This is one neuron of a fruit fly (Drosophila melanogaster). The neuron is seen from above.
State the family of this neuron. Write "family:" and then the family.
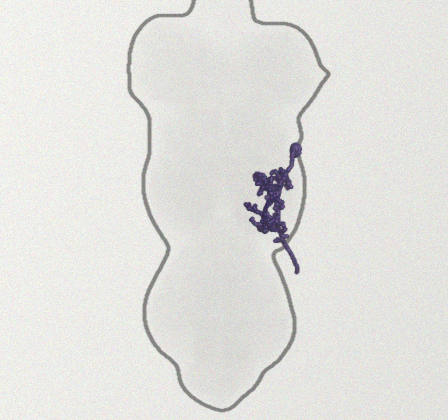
family: hemilineage 15B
